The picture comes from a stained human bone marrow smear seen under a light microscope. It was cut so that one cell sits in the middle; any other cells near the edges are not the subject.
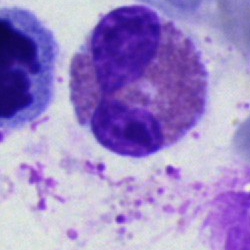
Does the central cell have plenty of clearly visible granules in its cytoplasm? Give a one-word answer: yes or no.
Yes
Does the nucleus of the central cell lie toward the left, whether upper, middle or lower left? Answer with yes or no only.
Yes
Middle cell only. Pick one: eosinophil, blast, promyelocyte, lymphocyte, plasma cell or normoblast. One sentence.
By classification, the middle cell of this crop is an eosinophil.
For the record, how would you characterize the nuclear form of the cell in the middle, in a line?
Kindly observe that the nucleus forms two or more lobes.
